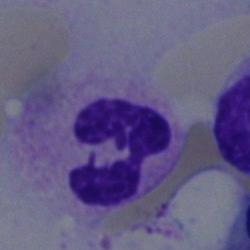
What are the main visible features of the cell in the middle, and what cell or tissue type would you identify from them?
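Nucleus deeply indented into two large lobes, joined by a band on the right. No nucleoli visible. Fine pinkish-lilac granules in the cytoplasm. Outer cell edge faint against the background. Result: segmented neutrophil.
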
